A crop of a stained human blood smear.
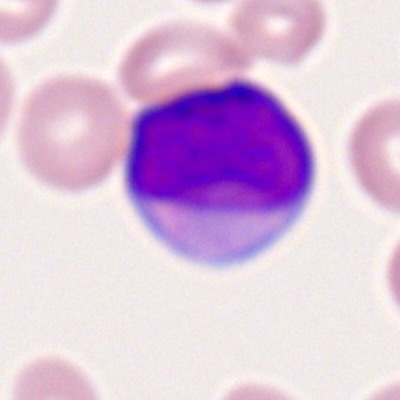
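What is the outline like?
Smooth and roughly round.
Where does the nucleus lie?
It fills the upper part of the cell, pushed to one side, and its chromatin stains a dense dark purple.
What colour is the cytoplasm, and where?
Pale lilac, lying mainly below the nucleus.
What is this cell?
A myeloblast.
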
